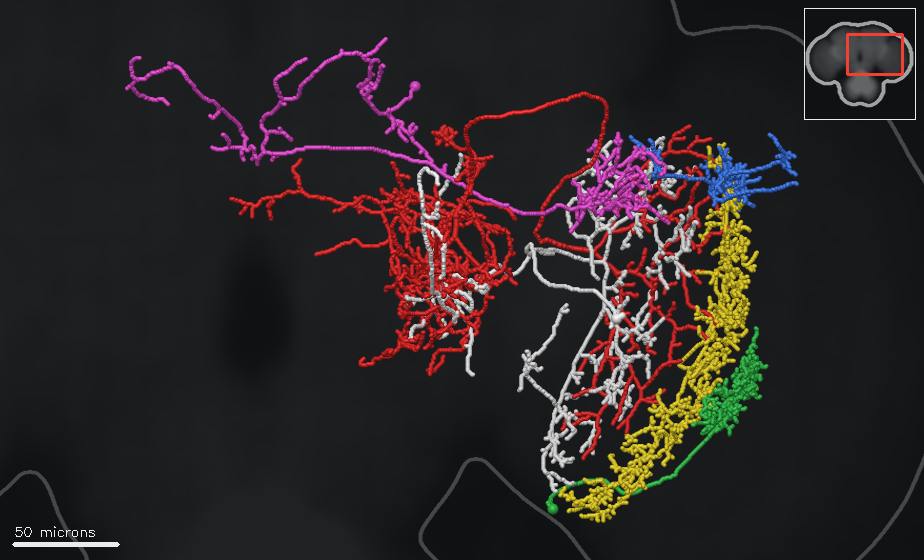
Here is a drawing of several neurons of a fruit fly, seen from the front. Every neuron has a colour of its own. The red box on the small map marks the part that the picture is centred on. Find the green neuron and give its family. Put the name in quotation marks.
"LPi"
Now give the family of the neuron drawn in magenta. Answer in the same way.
"hemilineage PSp3"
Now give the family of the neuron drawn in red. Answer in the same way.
"hemilineage VLPp&l1_posterior"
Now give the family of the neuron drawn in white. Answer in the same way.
"LPT"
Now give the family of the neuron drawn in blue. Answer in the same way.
"Y"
